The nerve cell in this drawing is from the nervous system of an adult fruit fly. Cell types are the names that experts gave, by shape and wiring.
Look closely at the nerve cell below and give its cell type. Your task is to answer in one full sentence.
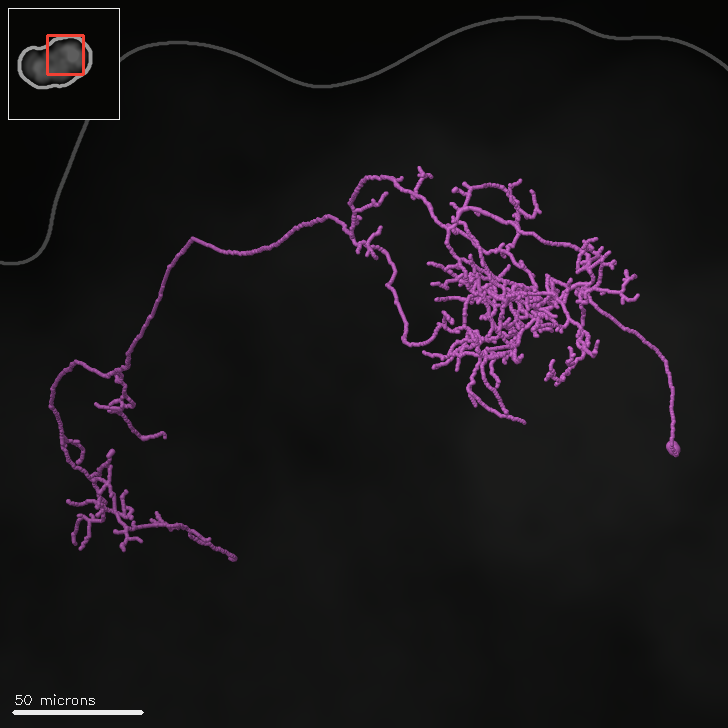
The single nerve cell here is of type AN17A073.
